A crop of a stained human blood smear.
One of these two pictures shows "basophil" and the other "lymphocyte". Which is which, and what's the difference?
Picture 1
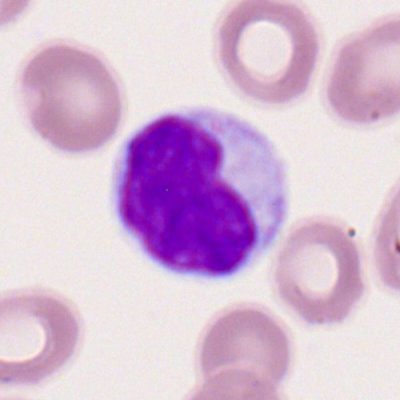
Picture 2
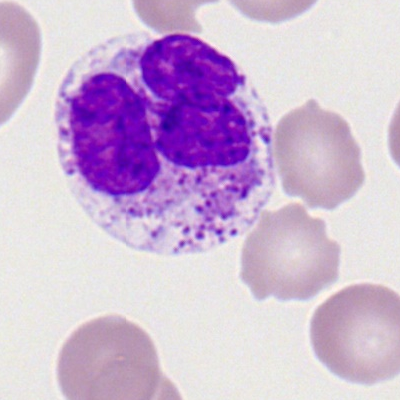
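Let's start with the names: picture 1 shows a lymphocyte, and picture 2 shows a basophil. Both cells have a round, smooth outline, so the differences lie inside them. Now look at the nucleus in picture 1: it fills the left part of the cell and has a notch on its upper right side.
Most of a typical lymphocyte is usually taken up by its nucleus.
In picture 2, the nuclear lobes sit in the upper part of the cell instead.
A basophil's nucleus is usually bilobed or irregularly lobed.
Compare the chromatin next: in the lymphocyte it is deep purple and mottled, while in the basophil it is dark purple and coarsely clumped. The cytoplasm tells them apart as well: in the lymphocyte it is pale greyish blue with no vacuoles, and in the basophil it is pale lilac. Take your time over the basophil's cytoplasm, because small dark purple granules are scattered through it, most numerous in the lower part of the cell.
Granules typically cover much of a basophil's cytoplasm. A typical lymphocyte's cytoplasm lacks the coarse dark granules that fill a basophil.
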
